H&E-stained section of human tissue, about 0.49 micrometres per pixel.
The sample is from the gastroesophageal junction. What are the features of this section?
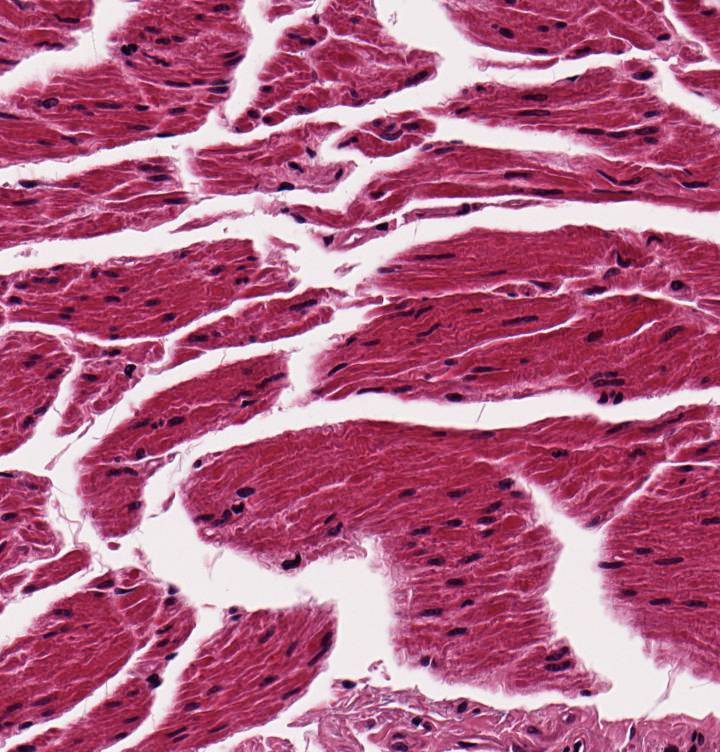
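Fibres in most bundles run roughly left to right across the field. Their cytoplasm is deeply eosinophilic, dark pink-red, and carries fine lengthwise fibrillar streaks. Oval dark nuclei lie inside the fibres rather than crowded at their edges; they are elongated along the length of the fibres and scattered singly.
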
